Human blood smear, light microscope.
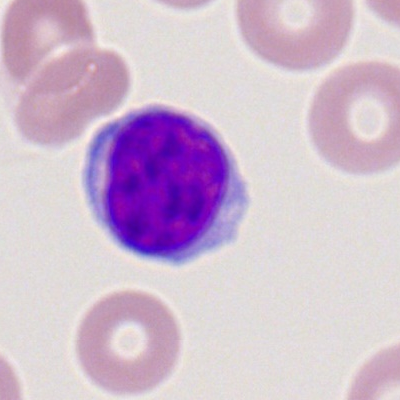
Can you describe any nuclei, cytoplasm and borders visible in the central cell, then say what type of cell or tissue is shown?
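Roughly round outline on this one, and the chromatin's dark purple and coarsely clumped. Cytoplasm's free of visible granules, though a small irregular bulge of it pokes out at the right edge. It's a lymphocyte.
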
